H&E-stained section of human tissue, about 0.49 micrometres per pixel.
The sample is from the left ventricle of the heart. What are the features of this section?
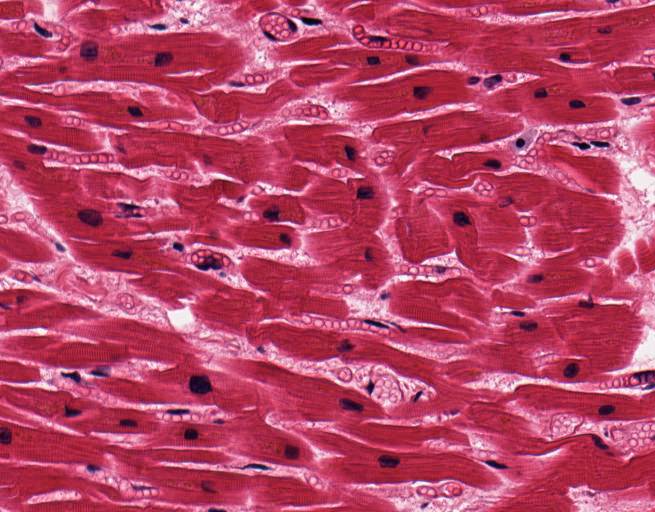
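First, the muscle fibres branch and join neighbouring fibres instead of lying as separate parallel cylinders. Second, their cytoplasm is deeply eosinophilic and shows fine cross-striations. Third, capillaries between the fibres hold rows of pale red blood cells, appearing as chains of small circles. Finally, small dark elongated nuclei of interstitial cells lie in the clefts between the fibres.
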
